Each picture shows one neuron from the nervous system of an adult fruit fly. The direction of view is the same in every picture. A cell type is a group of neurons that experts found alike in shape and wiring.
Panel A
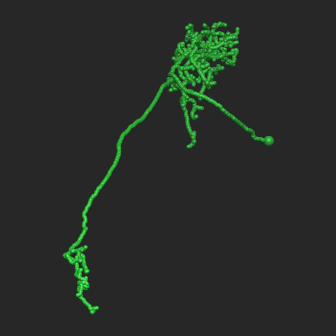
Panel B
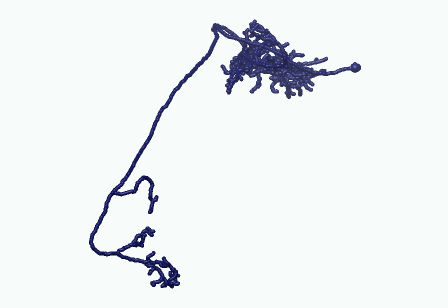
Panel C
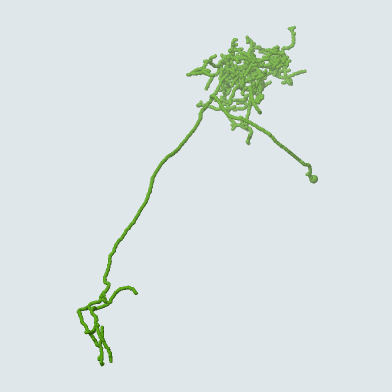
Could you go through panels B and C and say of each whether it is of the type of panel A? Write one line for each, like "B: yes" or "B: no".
B: no
C: yes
